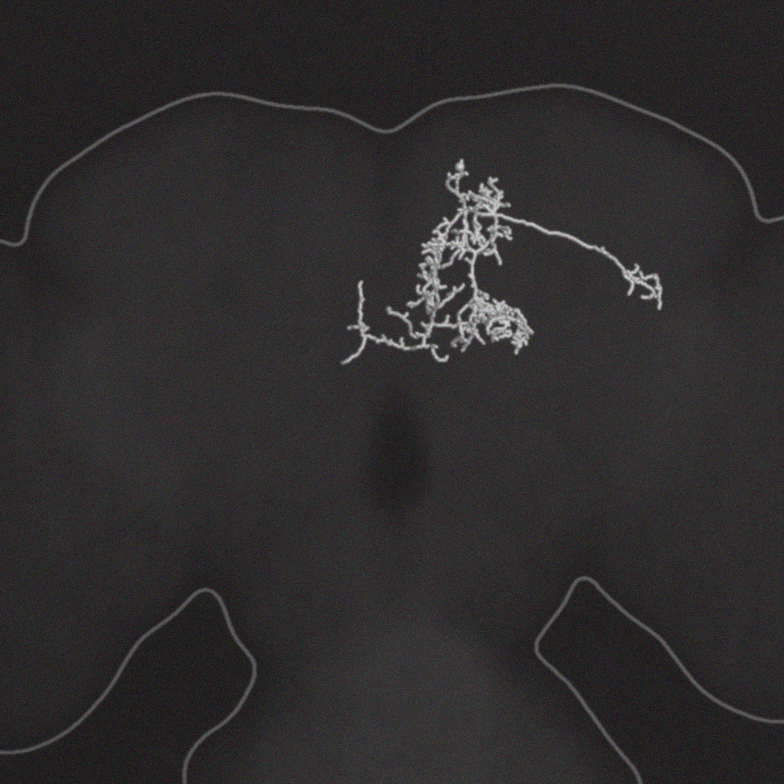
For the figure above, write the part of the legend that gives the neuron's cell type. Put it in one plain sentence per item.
The cell type is IB020.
